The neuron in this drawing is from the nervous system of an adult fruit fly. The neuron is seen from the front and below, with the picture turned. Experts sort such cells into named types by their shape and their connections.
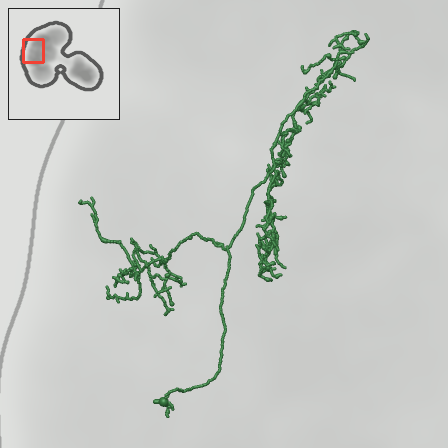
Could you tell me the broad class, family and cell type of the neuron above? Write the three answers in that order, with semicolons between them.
central-brain intrinsic neuron; hemilineage AOTUv4_ventral; FB7I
